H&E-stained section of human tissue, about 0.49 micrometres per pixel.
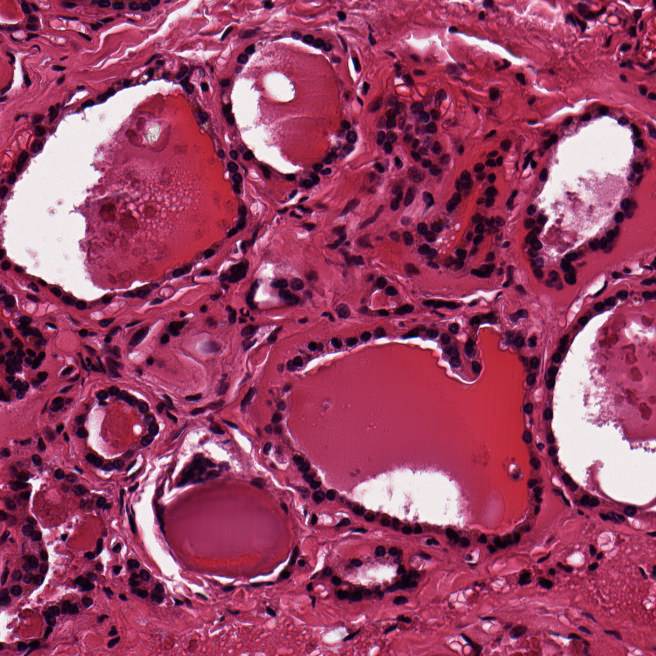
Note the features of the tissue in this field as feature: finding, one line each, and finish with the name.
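Lining: single layer of flattened to low cuboidal cells
Nuclei: dark and round
Lumen content: homogeneous deep pink material in most follicles
Large upper left follicle: many small round bubbles in its content
Stroma: pink and fibrous, with scattered spindle nuclei, between follicles
Name: thyroid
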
